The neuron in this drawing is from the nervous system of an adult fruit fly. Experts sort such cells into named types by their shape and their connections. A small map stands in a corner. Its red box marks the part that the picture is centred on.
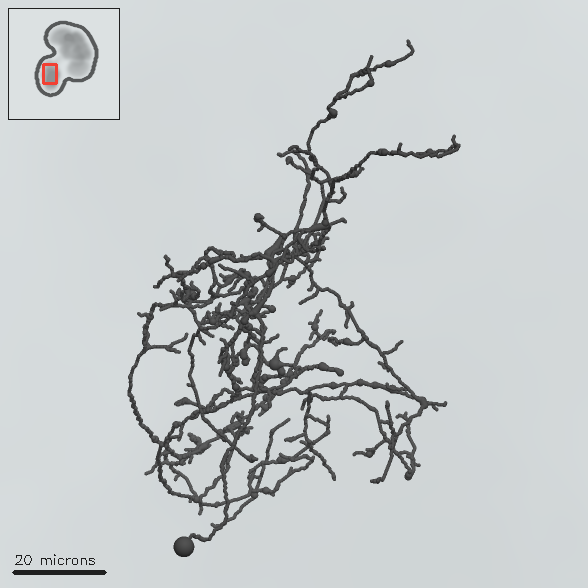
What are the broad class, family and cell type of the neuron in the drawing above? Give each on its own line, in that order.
nerve-cord intrinsic neuron
hemilineage 05B
IN05B082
